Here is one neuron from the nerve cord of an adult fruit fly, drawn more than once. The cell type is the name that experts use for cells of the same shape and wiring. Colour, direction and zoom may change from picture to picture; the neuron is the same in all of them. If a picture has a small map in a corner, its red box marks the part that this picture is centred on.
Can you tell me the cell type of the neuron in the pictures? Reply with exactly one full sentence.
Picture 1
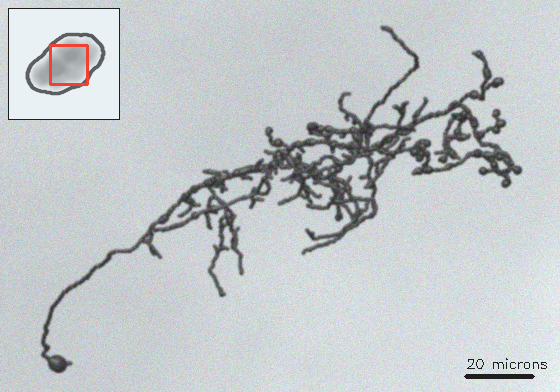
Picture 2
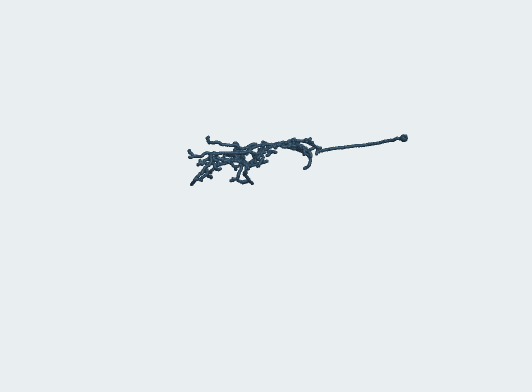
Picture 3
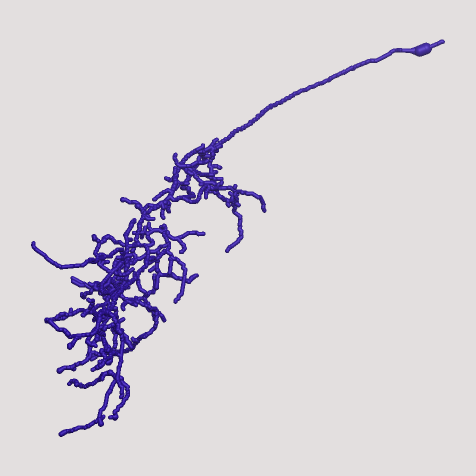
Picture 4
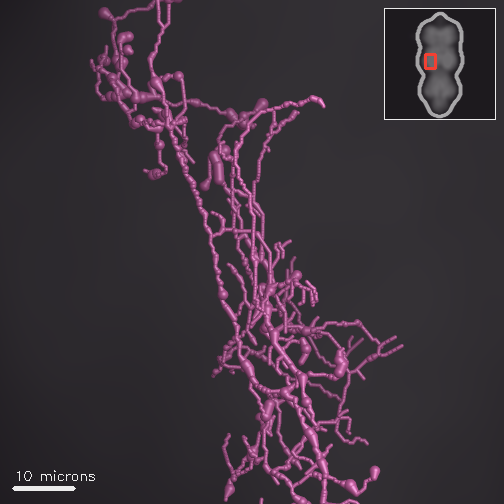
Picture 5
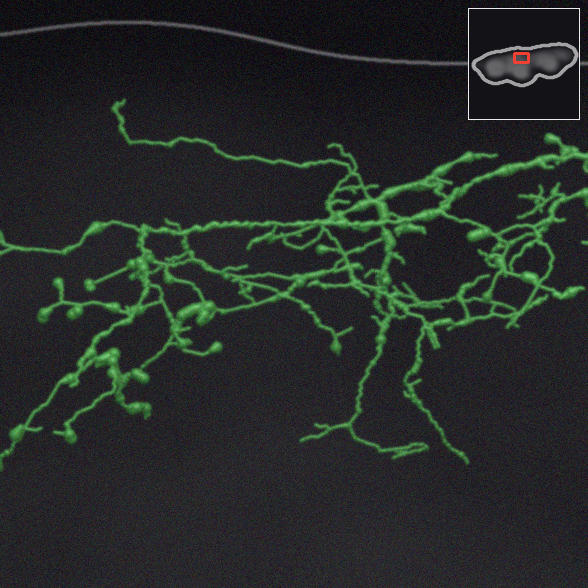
By cell type, this neuron is classified as IN03B063.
